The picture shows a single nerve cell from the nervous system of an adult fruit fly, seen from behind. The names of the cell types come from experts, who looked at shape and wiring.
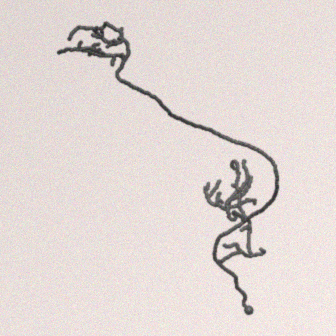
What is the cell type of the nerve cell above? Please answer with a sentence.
The cell type is M_vPNml84.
